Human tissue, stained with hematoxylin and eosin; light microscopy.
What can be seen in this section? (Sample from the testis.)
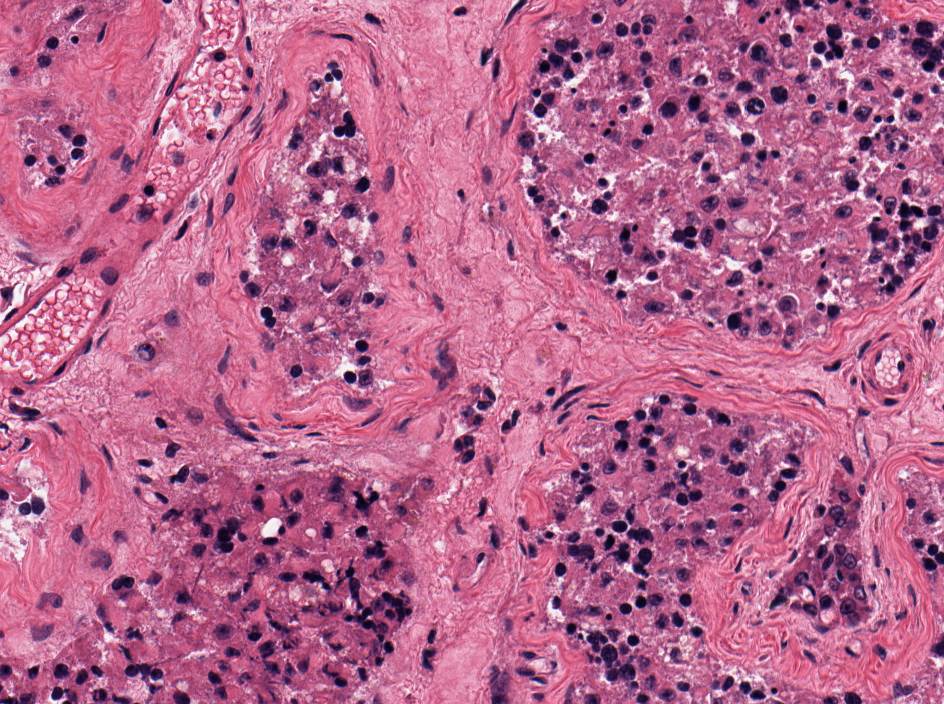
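Rounded nests of cells, the largest in the upper right, are separated by bands of pink fibrous stroma. Many nuclei in the nests are small, round and intensely dark. Fibroblasts with elongated spindle-shaped nuclei are scattered through the stroma.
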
